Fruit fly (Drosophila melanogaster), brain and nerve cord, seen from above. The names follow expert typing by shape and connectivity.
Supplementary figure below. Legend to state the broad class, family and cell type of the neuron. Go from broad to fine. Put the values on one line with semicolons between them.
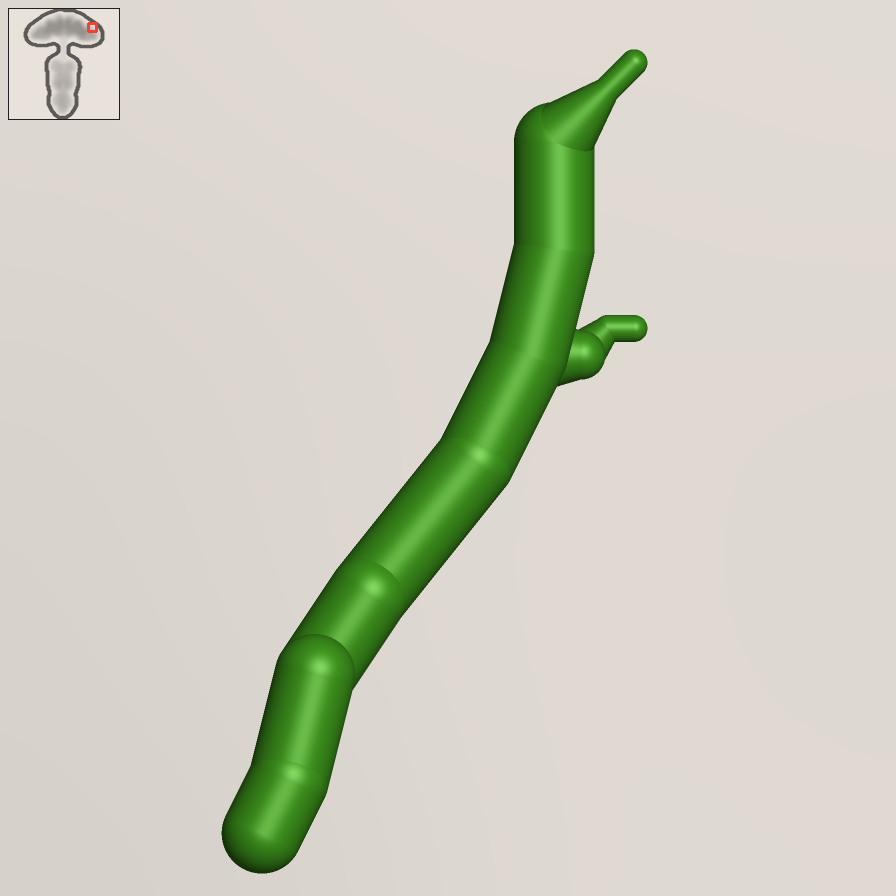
photoreceptor or other optic-lobe sensory neuron; class visual; R1-R6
